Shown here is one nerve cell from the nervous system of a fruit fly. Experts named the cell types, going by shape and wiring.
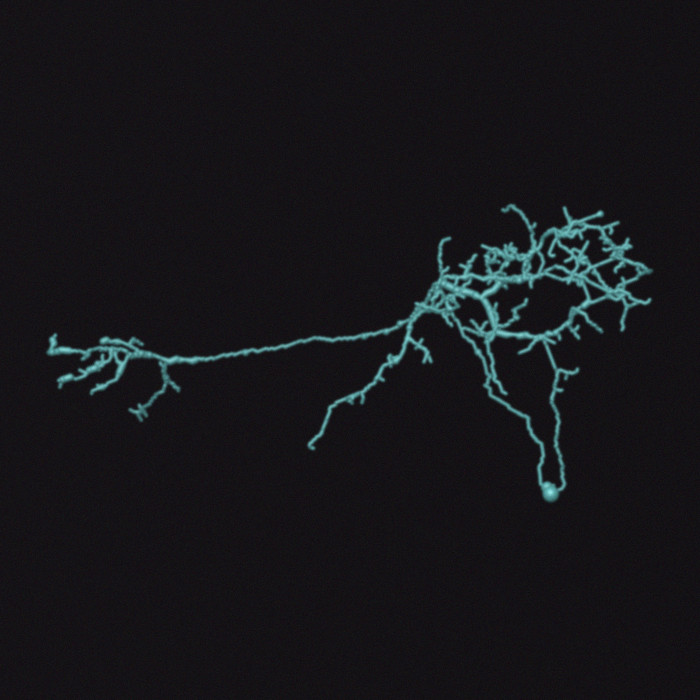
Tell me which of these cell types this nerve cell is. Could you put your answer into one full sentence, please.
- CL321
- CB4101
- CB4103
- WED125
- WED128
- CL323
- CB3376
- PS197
It is the cell type CB4103 to which this nerve cell belongs.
